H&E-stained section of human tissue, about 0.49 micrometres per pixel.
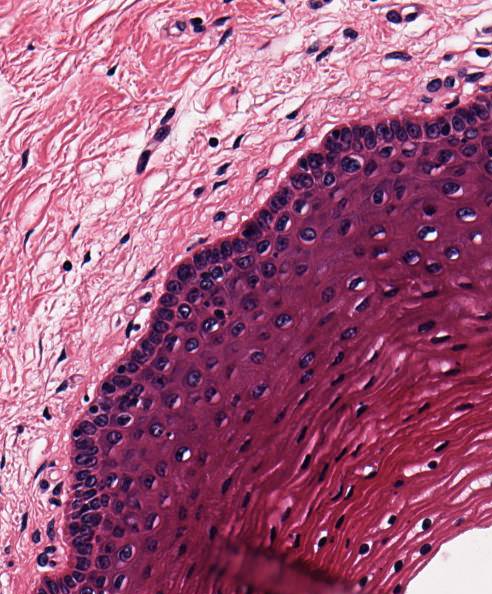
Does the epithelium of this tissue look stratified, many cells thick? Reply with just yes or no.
Yes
